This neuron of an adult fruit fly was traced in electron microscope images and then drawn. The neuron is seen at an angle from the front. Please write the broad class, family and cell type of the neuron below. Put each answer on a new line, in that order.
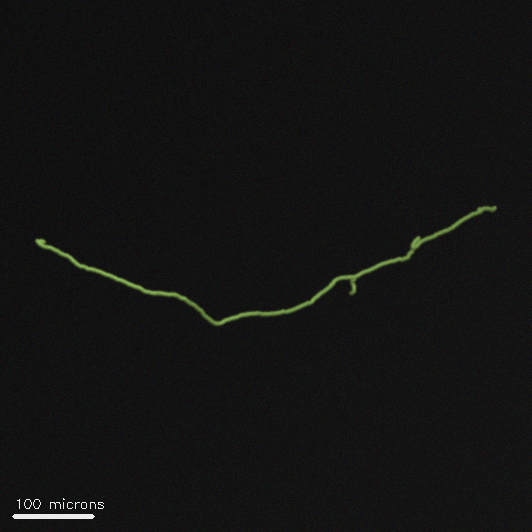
sensory neuron ascending to the brain
class mechanosensory proprioceptive
SApp23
